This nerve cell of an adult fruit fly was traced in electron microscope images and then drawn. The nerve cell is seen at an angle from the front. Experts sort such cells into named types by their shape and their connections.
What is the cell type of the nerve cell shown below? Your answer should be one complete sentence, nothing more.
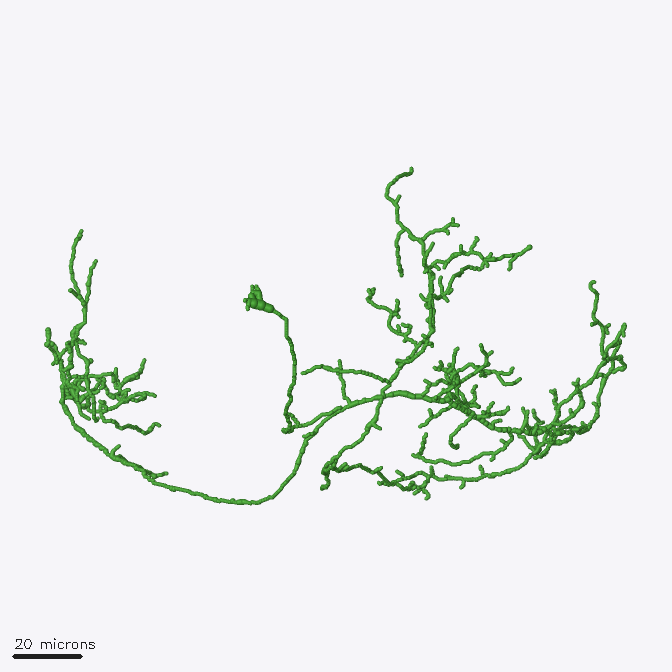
It is as IN01A042 that this nerve cell is typed.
